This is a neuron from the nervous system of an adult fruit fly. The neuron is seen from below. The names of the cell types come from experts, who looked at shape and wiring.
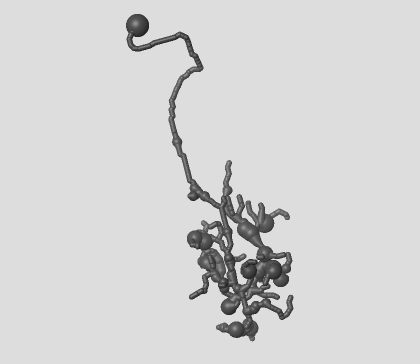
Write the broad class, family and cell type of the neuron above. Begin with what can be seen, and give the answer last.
In this view it is taller than it is wide. It is an optic-lobe intrinsic neuron. The family is Dm. It is of cell type Dm2.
